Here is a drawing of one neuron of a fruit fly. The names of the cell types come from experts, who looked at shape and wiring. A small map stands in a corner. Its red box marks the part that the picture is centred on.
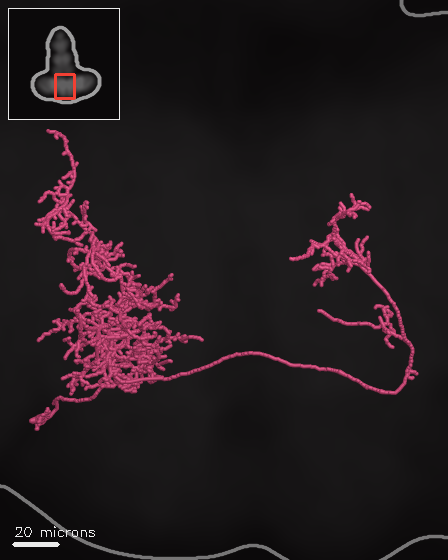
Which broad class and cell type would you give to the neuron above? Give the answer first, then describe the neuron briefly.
It is a central-brain intrinsic neuron. The cell type is LAL126. By the scale bar it is about 180 microns wide in this view. The picture shows dozens of branch ends.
